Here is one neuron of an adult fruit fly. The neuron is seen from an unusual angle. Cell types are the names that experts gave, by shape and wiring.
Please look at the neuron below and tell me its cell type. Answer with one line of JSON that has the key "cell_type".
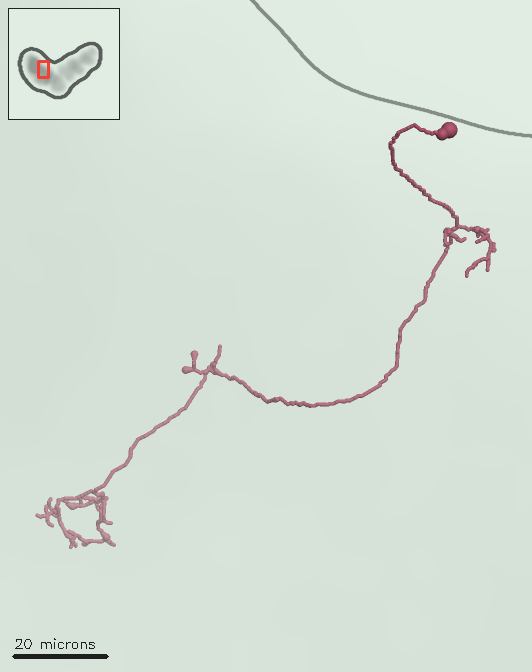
{"cell_type": "PFNp_b"}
